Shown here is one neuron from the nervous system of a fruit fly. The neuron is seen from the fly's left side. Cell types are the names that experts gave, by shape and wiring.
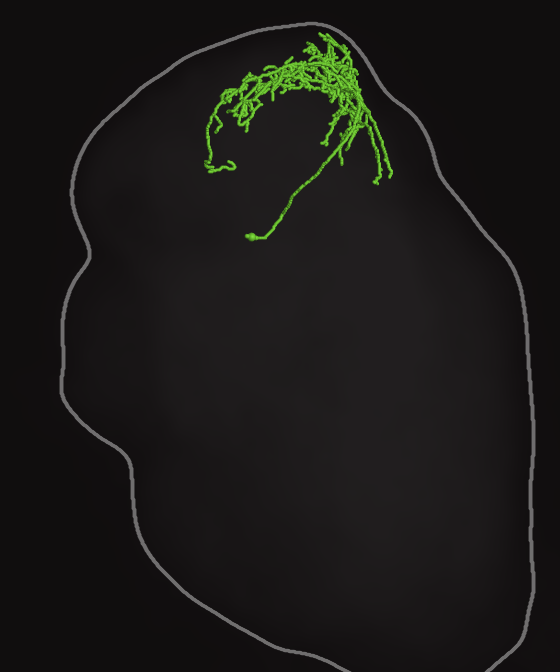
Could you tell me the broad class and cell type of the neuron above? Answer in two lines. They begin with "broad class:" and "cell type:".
broad class: central-brain intrinsic neuron
cell type: SLP062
